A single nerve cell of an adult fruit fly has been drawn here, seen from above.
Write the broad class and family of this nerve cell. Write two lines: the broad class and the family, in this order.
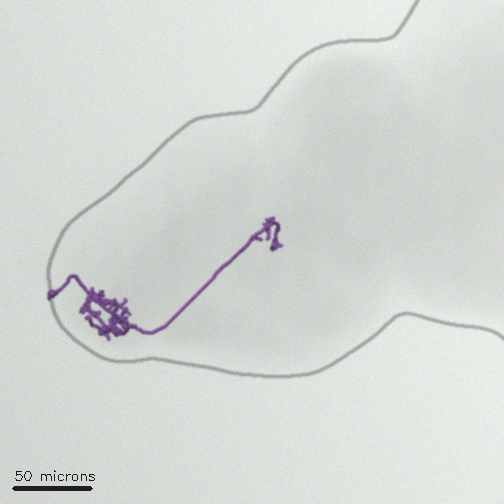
optic-lobe intrinsic neuron
Tm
